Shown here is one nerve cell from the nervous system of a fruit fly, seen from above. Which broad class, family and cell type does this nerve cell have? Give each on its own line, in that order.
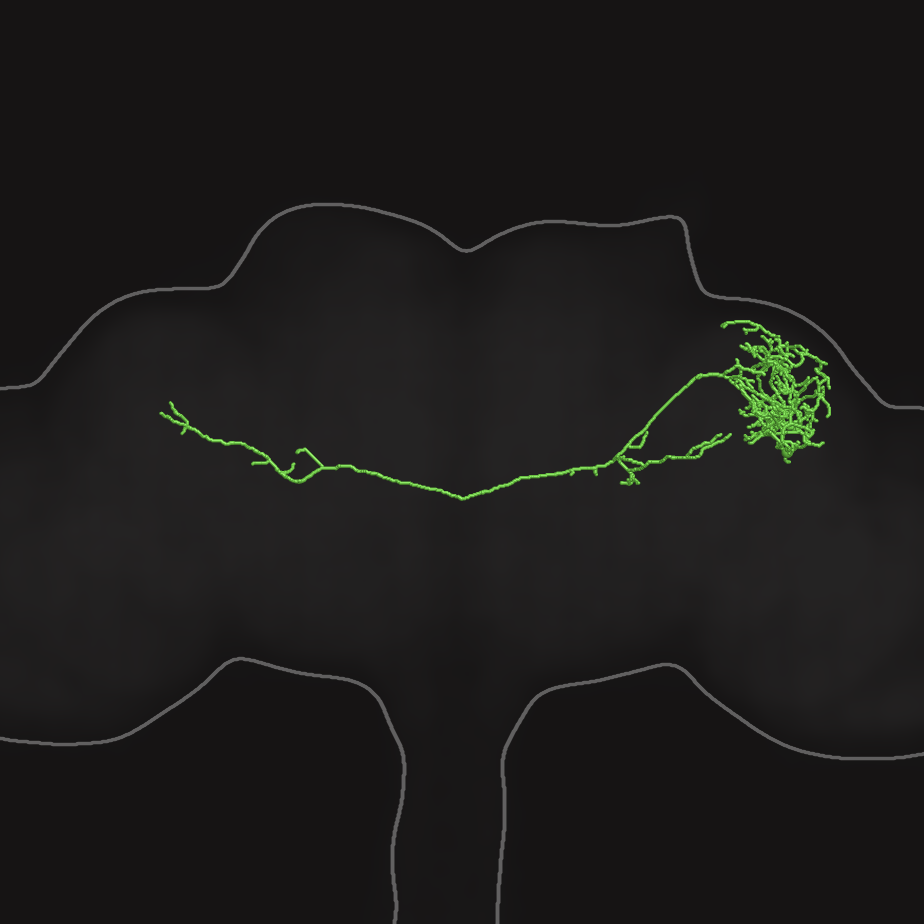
central-brain intrinsic neuron
hemilineage VLPl&p2_lateral
CB1190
